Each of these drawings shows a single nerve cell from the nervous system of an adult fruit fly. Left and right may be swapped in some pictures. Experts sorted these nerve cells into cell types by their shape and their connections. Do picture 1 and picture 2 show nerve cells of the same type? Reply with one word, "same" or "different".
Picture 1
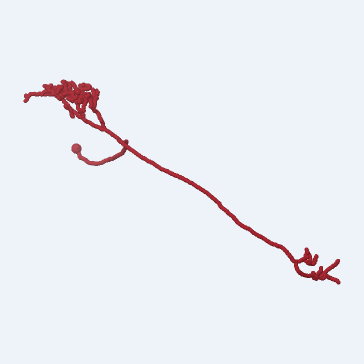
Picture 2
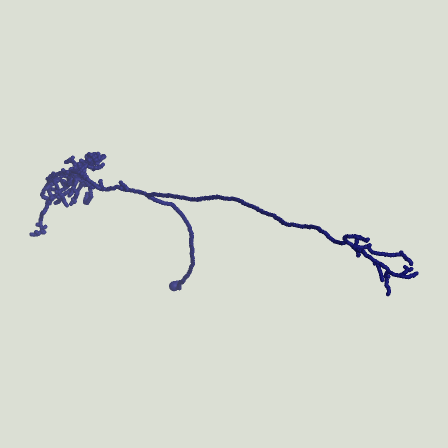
same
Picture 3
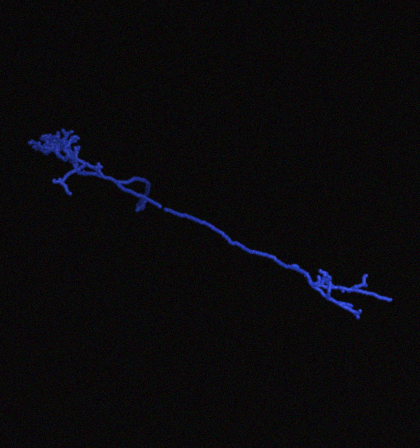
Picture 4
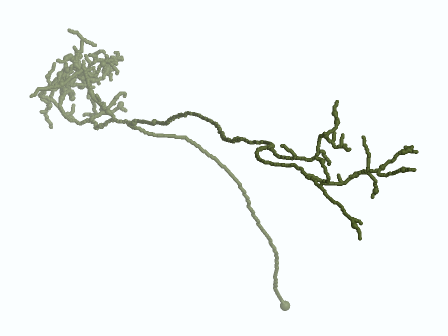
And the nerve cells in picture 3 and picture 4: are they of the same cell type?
same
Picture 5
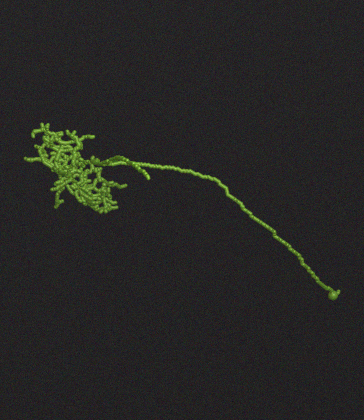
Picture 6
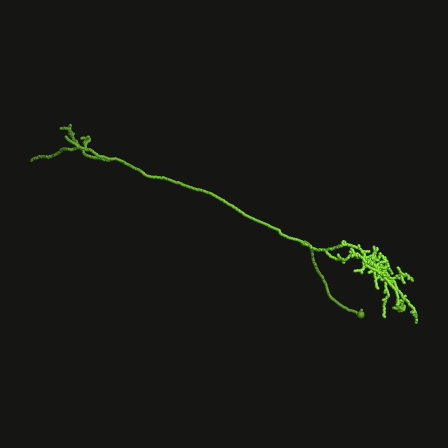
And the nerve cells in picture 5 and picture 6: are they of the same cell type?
different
